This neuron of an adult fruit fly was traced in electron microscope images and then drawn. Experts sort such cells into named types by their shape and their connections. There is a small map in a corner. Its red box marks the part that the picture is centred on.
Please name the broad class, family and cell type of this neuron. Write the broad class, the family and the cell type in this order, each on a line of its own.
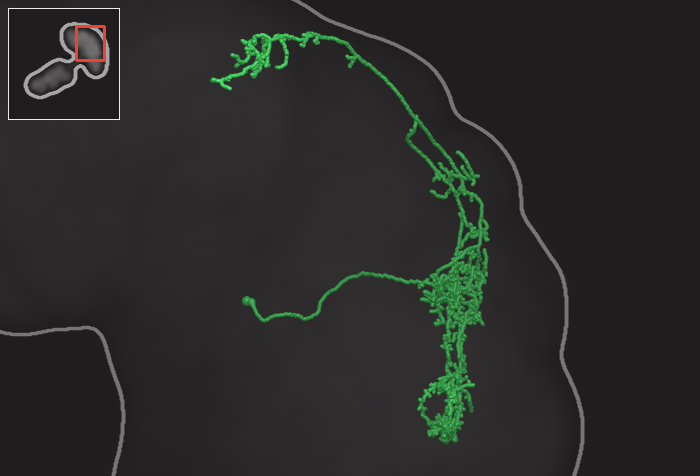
central-brain intrinsic neuron
hemilineage DM4_dorsal
pC1_3a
